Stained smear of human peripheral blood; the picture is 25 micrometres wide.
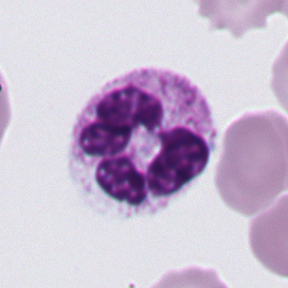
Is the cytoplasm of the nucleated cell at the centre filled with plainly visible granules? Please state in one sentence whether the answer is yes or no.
Yes, the cytoplasm of the cell is rich in visible granules.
